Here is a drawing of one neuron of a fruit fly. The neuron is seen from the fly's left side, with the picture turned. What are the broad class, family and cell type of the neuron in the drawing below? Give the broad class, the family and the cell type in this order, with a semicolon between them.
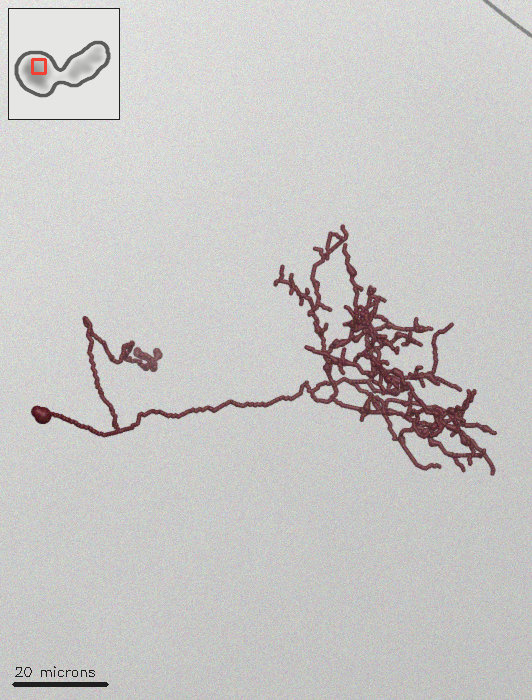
visual projection neuron; LC; LC20a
